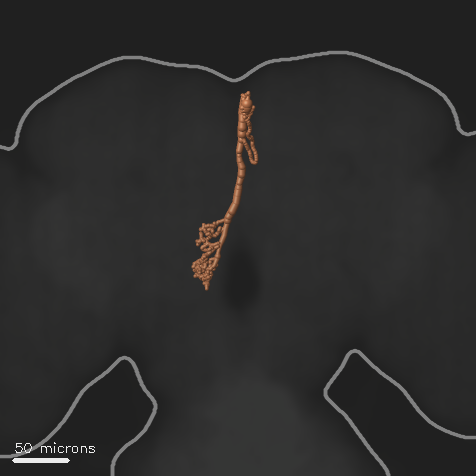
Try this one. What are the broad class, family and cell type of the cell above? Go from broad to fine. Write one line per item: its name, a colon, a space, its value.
broad class: visual projection neuron
family: OCG
cell type: OCG01d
